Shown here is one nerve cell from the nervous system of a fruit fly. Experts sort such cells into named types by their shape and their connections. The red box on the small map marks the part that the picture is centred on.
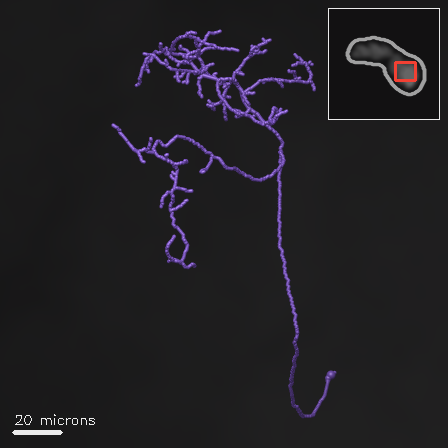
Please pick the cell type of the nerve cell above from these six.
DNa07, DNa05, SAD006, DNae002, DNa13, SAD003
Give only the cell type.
SAD006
